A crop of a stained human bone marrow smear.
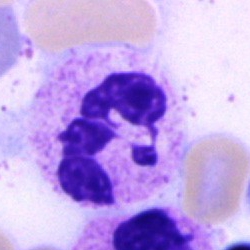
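Segmented neutrophil at the centre of the smear. To my eye the outline is roughly round. Dark purple chromatin appears densely clumped. Around it lies pale pinkish-lilac cytoplasm, filled, it seems, with fine pink-purple granules.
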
